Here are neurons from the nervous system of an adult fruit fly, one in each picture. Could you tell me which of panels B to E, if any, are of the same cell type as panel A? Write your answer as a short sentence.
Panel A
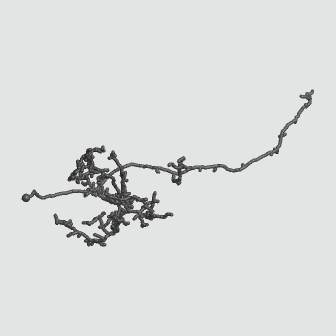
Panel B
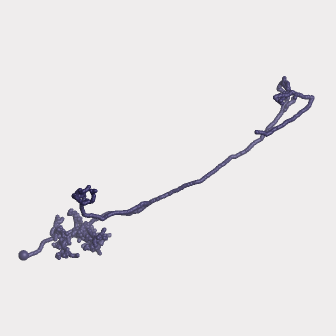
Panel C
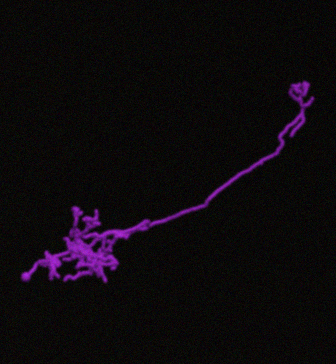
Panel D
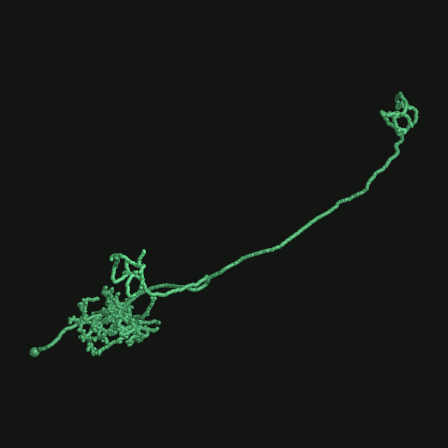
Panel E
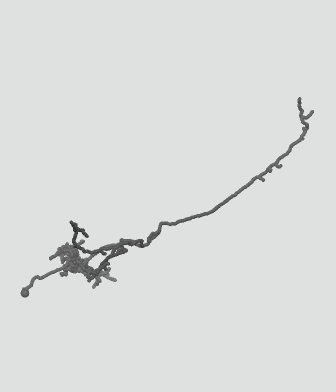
None of them is of the same cell type.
